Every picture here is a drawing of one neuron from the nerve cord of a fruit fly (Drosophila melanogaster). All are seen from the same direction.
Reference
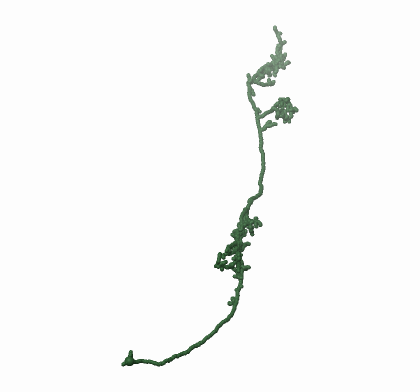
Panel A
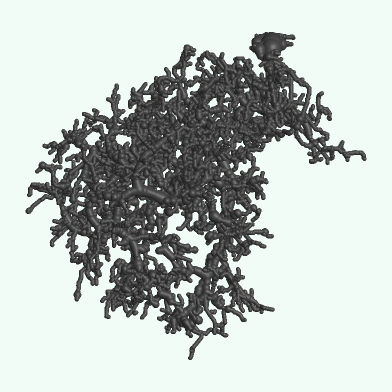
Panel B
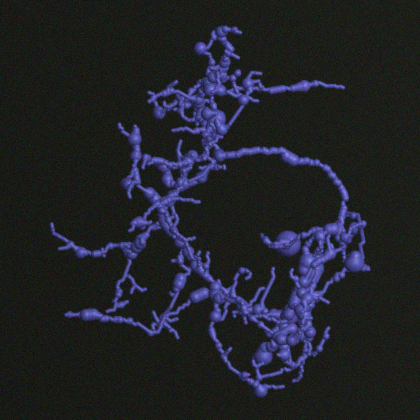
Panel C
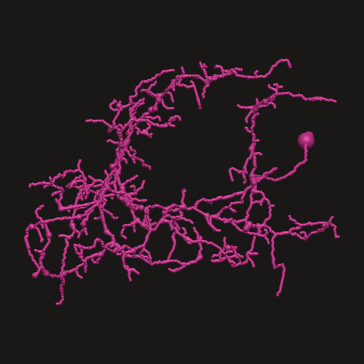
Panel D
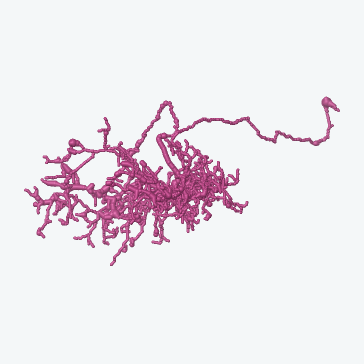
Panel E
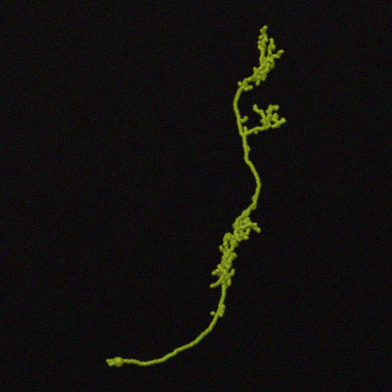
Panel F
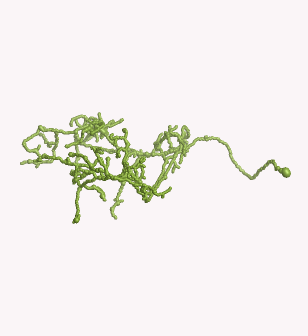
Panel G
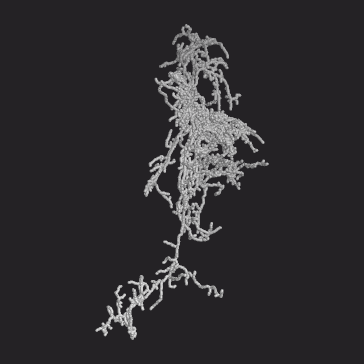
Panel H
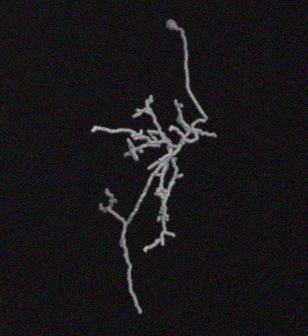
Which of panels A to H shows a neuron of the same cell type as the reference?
E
